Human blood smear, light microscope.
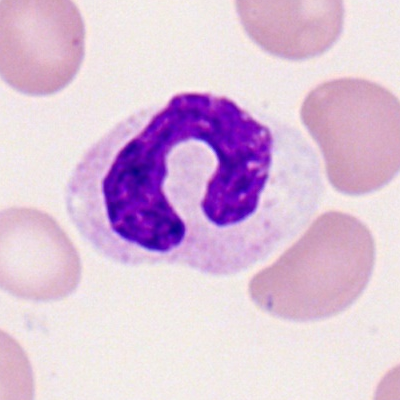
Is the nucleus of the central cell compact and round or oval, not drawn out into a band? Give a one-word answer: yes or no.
No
